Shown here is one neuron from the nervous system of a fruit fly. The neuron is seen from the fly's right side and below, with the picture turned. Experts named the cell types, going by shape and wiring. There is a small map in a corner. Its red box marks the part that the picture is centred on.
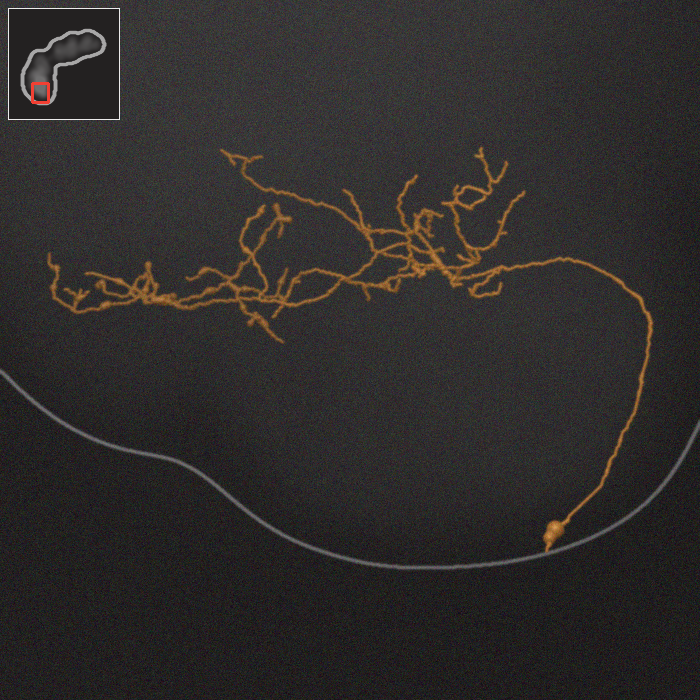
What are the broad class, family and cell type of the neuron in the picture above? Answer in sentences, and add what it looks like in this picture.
This is a central-brain intrinsic neuron. Its family is hemilineage SLPad1_posterior. The cell type is SMP210. The cell body is at the lower right of the picture. Dozens of branch ends can be seen.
